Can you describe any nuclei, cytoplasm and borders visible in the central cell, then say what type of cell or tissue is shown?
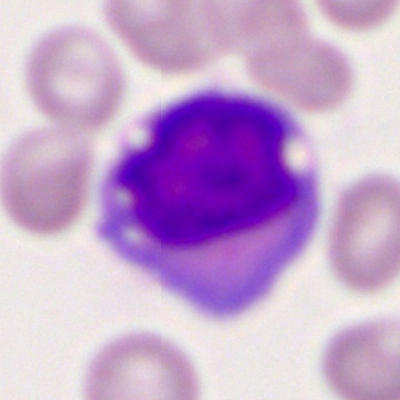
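Roughly round in outline, the cell has a slightly angular lower edge. A single unlobed nucleus fills its upper part, and most of the cytoplasm lies below it. A few small clear round vacuoles lie near the cell edge. The cell is a myeloblast.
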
